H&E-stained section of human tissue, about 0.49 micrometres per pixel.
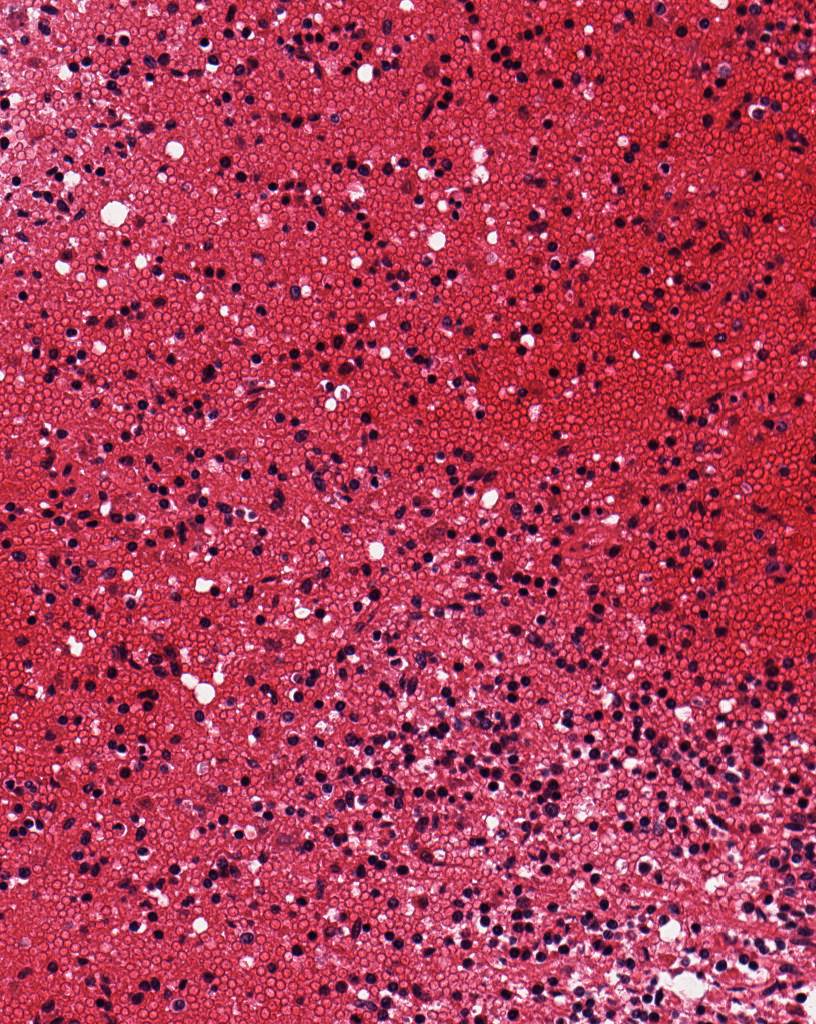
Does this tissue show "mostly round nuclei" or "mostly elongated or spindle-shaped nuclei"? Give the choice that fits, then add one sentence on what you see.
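Mostly round nuclei. The nucleated cells have small, round, darkly stained nuclei with little visible cytoplasm.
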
